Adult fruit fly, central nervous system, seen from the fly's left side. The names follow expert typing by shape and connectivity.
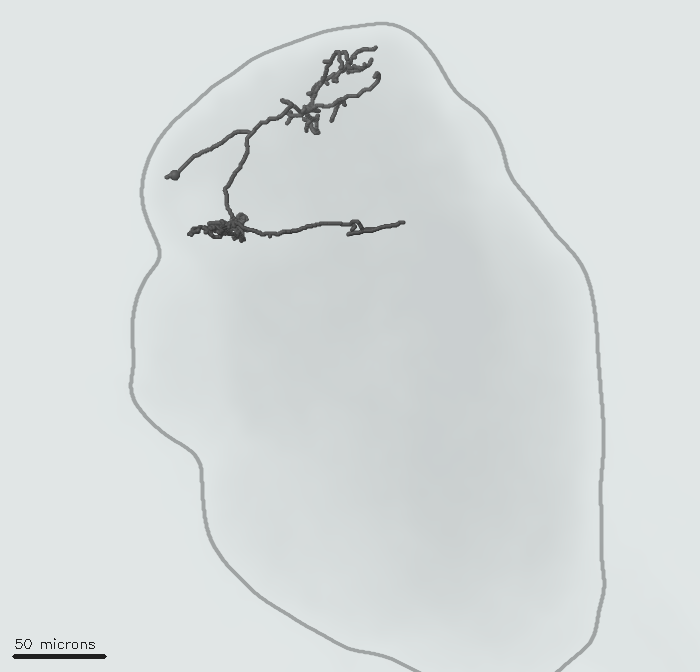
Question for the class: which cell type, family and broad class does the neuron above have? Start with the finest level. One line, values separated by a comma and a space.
PAM09, class DAN, central-brain intrinsic neuron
